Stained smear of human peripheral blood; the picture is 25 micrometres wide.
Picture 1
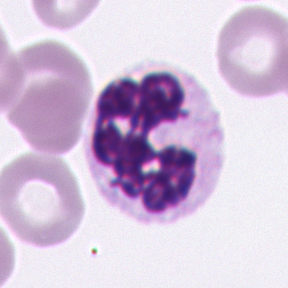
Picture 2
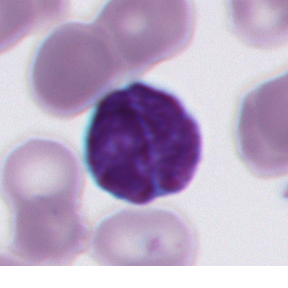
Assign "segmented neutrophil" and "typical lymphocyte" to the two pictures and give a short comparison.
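Picture 1: segmented neutrophil. Picture 2: typical lymphocyte. Nucleus: several separate lobes in picture 1, some joined by thin strands; one round nucleus, about 10 micrometres across, in picture 2.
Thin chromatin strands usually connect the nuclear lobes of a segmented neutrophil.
Picture 2 nucleus: fine groove running top to bottom, small notch in the edge at the bottom.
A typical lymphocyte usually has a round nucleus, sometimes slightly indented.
Cytoplasm: fine, faint granules in picture 1; no visible granules in picture 2, where it is a very thin pale blue rim, clearest along the left edge.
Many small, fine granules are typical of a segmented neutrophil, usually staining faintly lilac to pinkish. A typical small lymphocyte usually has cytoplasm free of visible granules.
Chromatin: dark purple and coarsely clumped in picture 1, dense and dark purple in picture 2.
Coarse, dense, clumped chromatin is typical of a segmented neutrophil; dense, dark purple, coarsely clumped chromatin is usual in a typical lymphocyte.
Picture 1 also: round, smooth outline; no nucleoli.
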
